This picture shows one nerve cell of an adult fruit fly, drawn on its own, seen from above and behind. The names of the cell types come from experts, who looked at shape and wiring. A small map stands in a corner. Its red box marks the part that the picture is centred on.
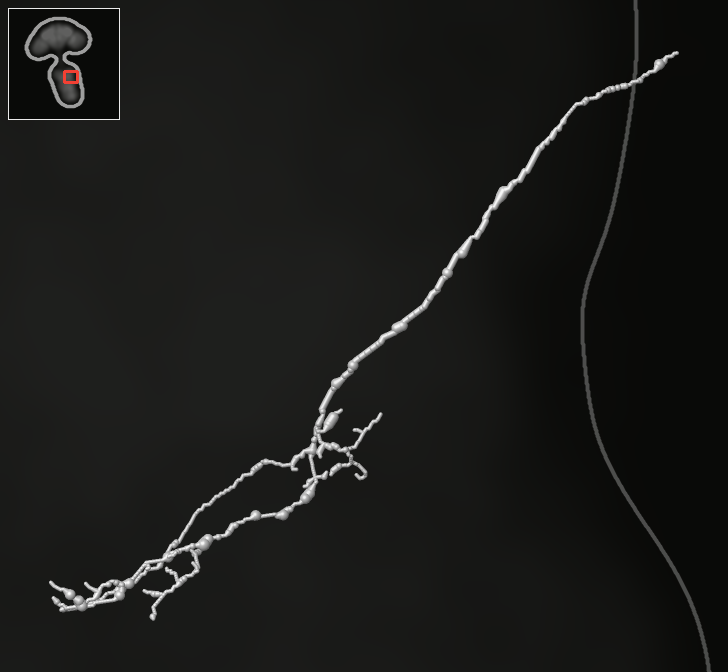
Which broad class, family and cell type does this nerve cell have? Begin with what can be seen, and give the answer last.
It is in the nerve cord and does not reach the brain. No cell body is drawn. Its broad class is sensory neuron entering the nerve cord. The name of its family is class gustatory. It is of cell type WG3.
